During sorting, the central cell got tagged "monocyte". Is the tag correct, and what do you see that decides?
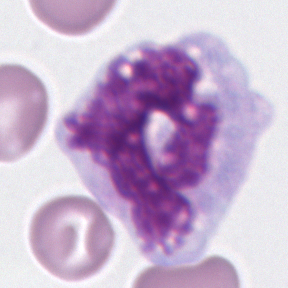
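Monocyte is the right name for this cell. The nucleus decides against hairy cell: it is a folded, twisted band that curves around a pale gap near the cell's centre.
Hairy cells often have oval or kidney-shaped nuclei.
The pale greyish lilac-blue cytoplasm shows no coarse coloured granules, which is in keeping with monocyte.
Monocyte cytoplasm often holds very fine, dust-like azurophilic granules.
No nucleoli can be seen, a feature that would also suit hairy cell.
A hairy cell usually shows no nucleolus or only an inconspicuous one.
The outline is irregular, with blunt bulges and corners, and the band of cytoplasm is wider on the right of the nucleus than on the left.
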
